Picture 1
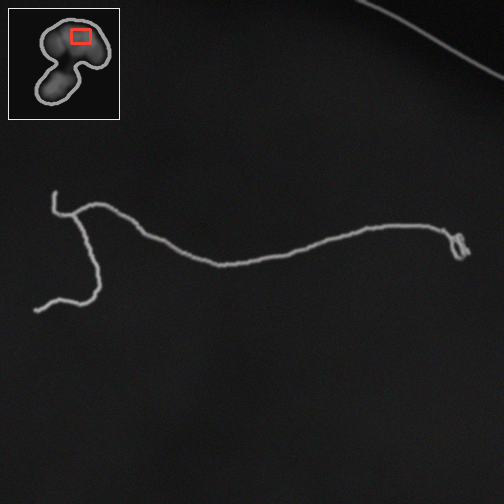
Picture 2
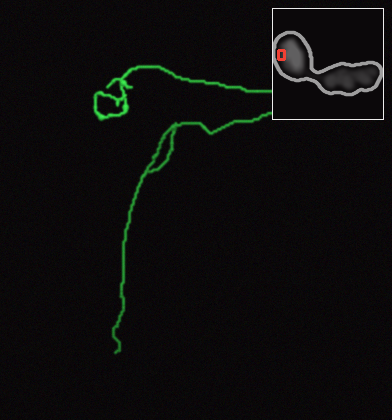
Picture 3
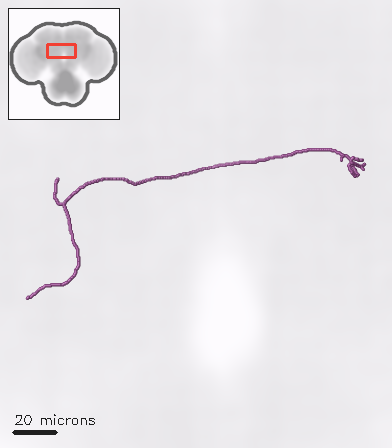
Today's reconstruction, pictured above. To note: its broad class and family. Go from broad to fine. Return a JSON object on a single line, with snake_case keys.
{"broad_class": "sensory neuron entering the brain", "family": "class olfactory"}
